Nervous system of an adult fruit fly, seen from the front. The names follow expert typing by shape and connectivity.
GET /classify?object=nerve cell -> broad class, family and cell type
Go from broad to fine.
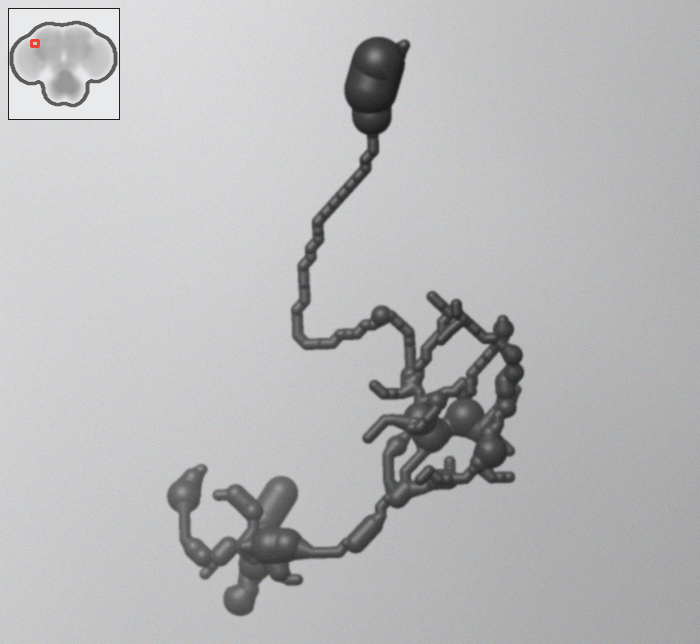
optic-lobe intrinsic neuron; T; T5a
